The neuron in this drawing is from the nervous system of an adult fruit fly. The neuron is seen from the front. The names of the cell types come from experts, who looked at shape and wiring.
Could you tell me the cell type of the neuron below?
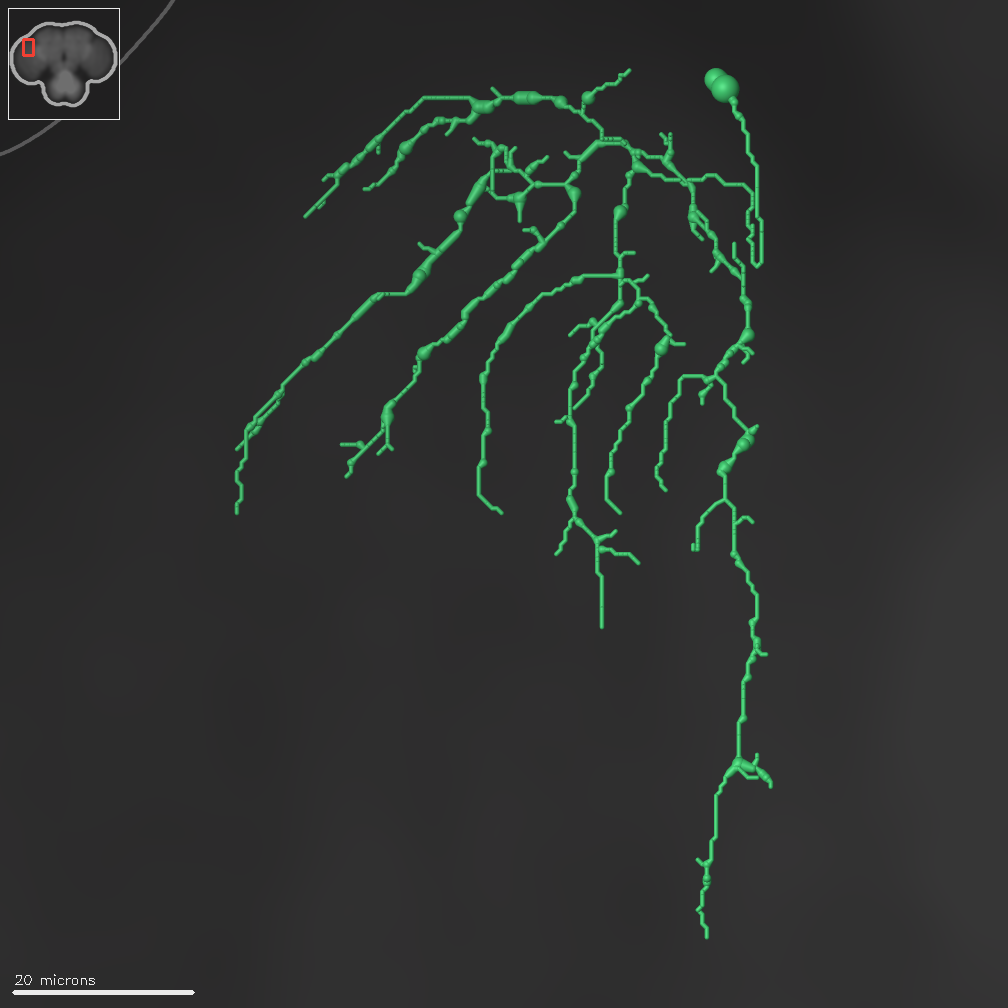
Cm12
